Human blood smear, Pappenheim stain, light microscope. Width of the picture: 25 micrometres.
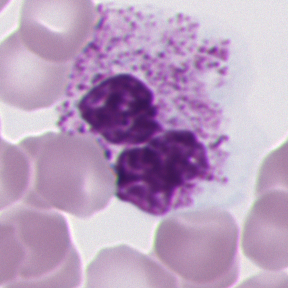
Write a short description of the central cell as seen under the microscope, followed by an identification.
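Two lobes, on a diagonal from upper left to lower right. Chromatin dark purple, densely clumped. Granules loosely scattered, pale gaps between. Right side: cytoplasm pale bluish-grey, few granules. Segmented neutrophil.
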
